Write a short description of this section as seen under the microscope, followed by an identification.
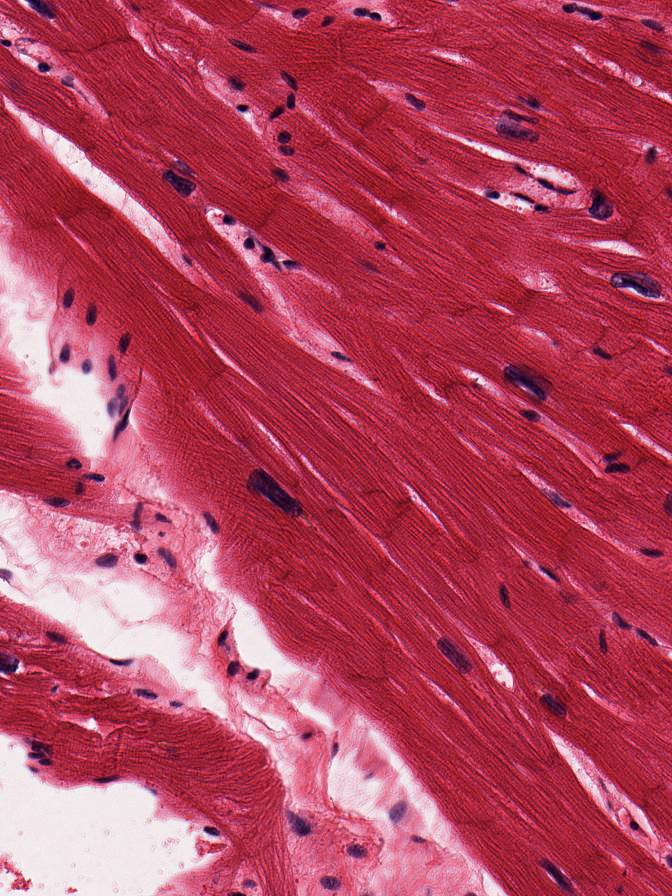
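Muscle fibre cytoplasm is deeply eosinophilic, with fine longitudinal myofibrillar lines. Some fibres branch, joining neighbours. Narrow clefts between fibres hold scattered small dark nuclei. Lower left: a strip of pale loose connective tissue beside white empty space. Name: left ventricle of the heart.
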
